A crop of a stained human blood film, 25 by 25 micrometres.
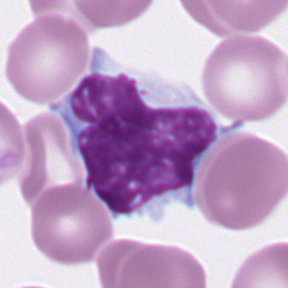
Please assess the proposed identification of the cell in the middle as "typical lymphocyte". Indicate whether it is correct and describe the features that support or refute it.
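Start with the nucleus: it fills most of the cell. The dark purple chromatin is dense, with just a few small paler spots. A scant, pale greyish-blue rim of cytoplasm surrounds it, lacking distinct granules and ragged with small irregular projections.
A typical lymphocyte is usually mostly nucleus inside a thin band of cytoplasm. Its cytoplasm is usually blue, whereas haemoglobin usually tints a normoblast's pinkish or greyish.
The scant rim and its blue favour typical lymphocyte; only the grey tinge would suit a normoblast.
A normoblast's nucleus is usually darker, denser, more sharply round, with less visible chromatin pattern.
The paler spots here tell against normoblast. So the name holds: typical lymphocyte.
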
